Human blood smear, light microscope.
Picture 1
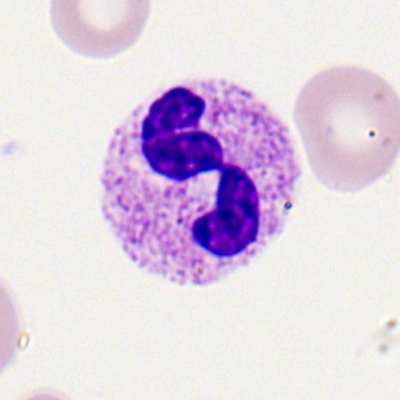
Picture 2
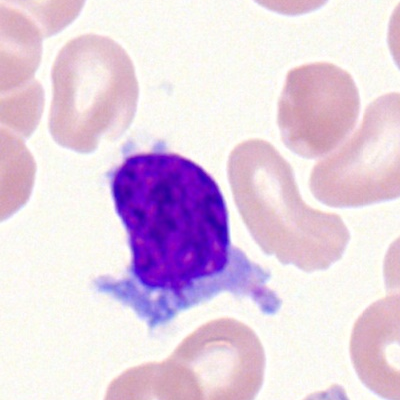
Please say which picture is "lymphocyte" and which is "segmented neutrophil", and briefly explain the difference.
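Picture 1 is the segmented neutrophil and picture 2 is the lymphocyte. The segmented neutrophil has a round outline and a nucleus divided into separate lobes rather than one mass, the lobes lying in a chain from upper left to lower right. Its cytoplasm is plentiful and pale pink, whereas the lymphocyte's cytoplasm is pale blue with no vacuoles. Both cells have dense, dark purple chromatin, densely clumped in the neutrophil and coarsely clumped in the lymphocyte.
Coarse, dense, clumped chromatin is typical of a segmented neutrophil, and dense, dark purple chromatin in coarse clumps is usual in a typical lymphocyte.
Neither shows a nucleolus: none is visible in the neutrophil's nucleus, and no distinct one in the lymphocyte's.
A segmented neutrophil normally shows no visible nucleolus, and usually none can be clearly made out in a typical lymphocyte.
Red cells lie around the lymphocyte without overlapping it.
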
